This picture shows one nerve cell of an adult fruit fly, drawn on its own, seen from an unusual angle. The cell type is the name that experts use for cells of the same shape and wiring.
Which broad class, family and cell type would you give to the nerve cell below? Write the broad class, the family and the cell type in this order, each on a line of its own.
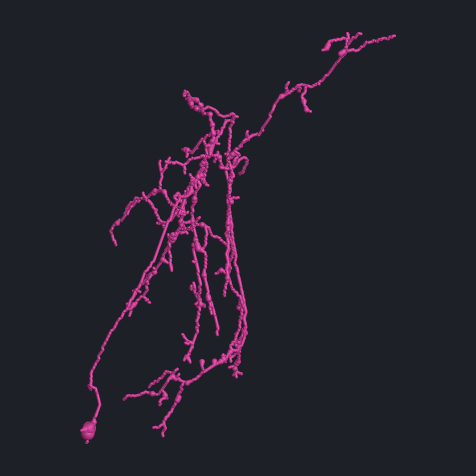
nerve-cord intrinsic neuron
hemilineage 02A
IN02A023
